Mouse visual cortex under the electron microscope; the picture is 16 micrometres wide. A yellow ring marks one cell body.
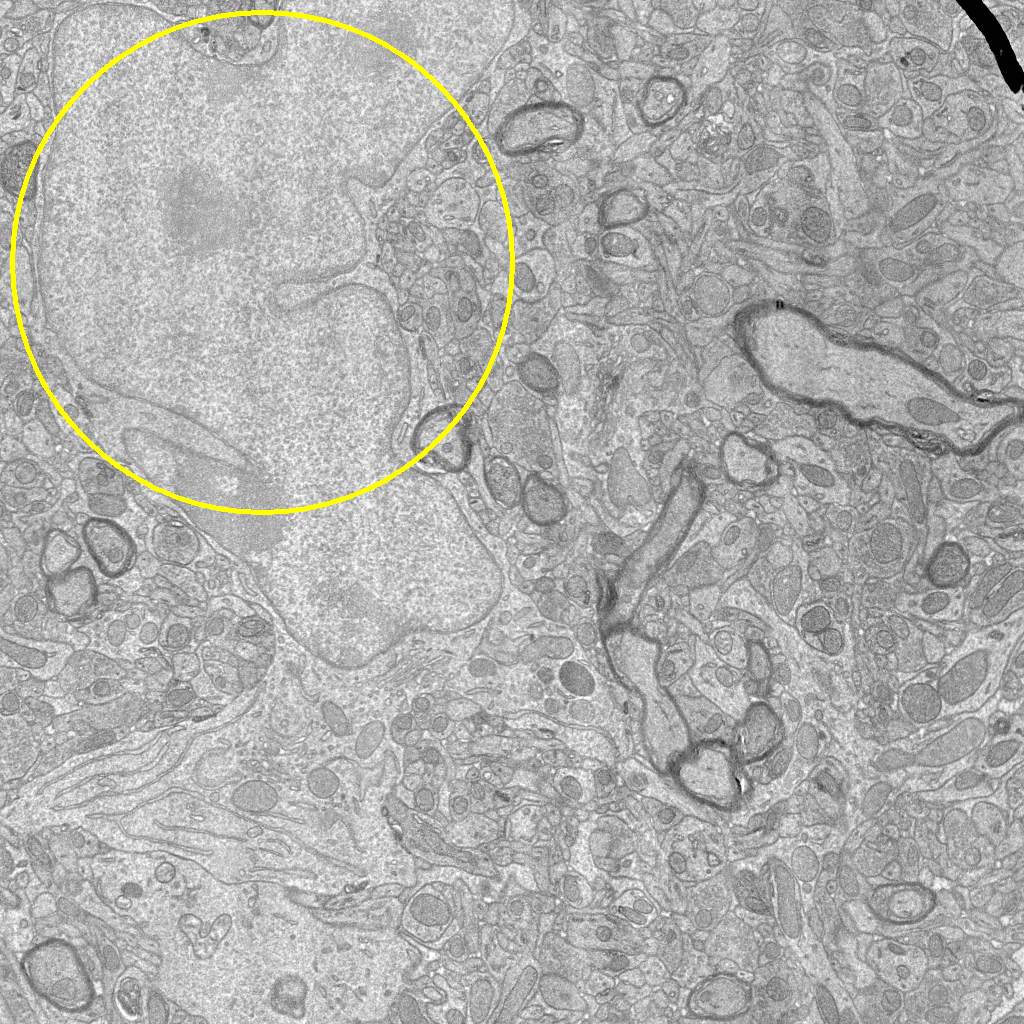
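Oligodendrocyte precursor cell, marked in mouse visual cortex: the large, pale nucleus fills most of the ring, and a deep fold of the envelope cuts into it from the right. Chromatin is finely granular and evenly spread, with no thick dark clumps along the envelope, just one diffuse darker patch in the upper left of the nucleus.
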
